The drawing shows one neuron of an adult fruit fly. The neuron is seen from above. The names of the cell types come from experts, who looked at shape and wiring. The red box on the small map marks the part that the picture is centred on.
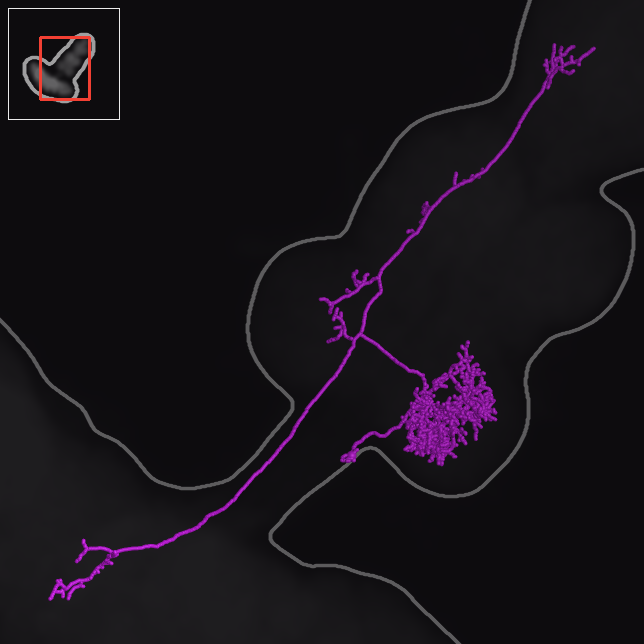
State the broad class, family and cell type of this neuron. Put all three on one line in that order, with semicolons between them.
ascending neuron; hemilineage 07B; AN07B013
